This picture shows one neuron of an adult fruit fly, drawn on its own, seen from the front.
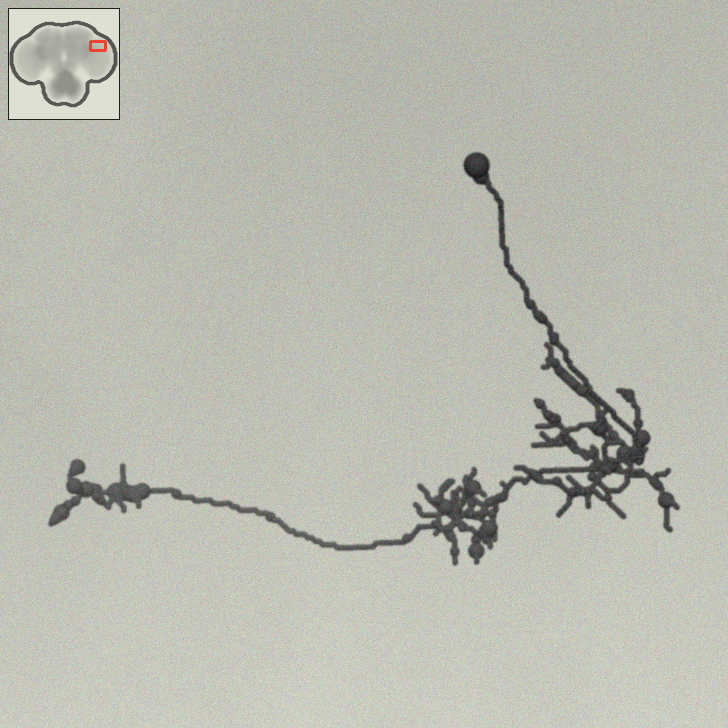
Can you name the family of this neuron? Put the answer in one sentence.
The family is Tm.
